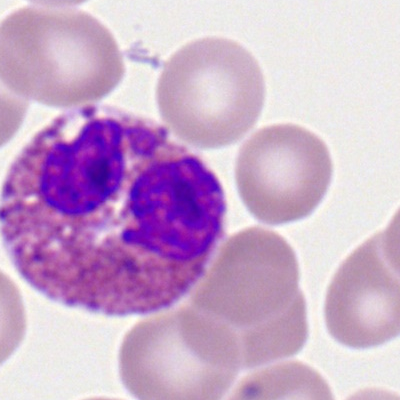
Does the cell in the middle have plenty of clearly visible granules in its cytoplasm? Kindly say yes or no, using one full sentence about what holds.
Yes, the cytoplasm of the cell is rich in visible granules.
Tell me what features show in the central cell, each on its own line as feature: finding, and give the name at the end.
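Outline: roughly round, smooth
Nucleus: two lobes
Lobe position: side by side, one left, one right
Chromatin: dark purple, coarsely clumped
Name: eosinophil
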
